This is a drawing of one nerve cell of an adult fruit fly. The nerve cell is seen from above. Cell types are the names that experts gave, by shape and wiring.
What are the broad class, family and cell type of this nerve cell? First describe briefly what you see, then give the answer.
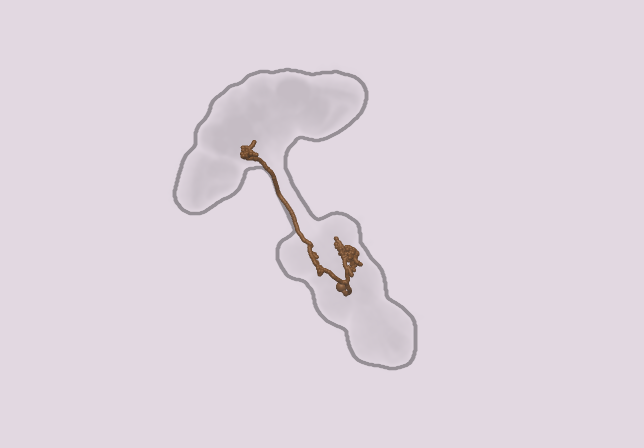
It reaches both the brain and the nerve cord, passing through the neck. In this view it is taller than it is wide. Its broad class is ascending neuron. The family is hemilineage 06B. Its cell type is vMS13.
